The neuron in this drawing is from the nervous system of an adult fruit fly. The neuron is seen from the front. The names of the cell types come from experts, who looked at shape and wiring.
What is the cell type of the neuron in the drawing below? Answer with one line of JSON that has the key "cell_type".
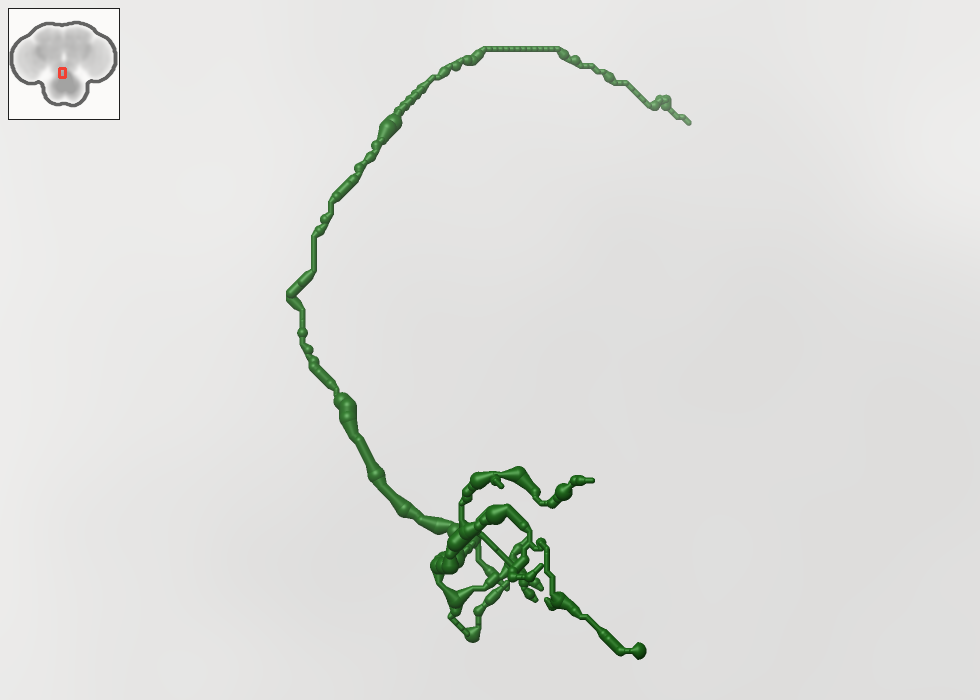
{"cell_type": "SNxx03"}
